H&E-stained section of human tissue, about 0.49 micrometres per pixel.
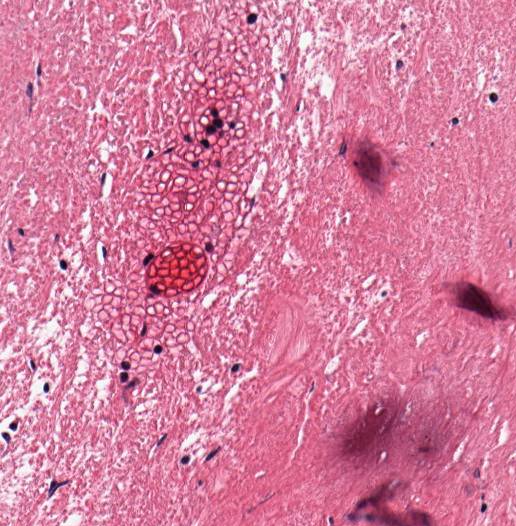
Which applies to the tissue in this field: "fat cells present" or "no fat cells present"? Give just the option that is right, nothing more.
No fat cells present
